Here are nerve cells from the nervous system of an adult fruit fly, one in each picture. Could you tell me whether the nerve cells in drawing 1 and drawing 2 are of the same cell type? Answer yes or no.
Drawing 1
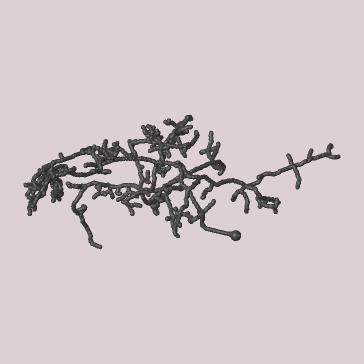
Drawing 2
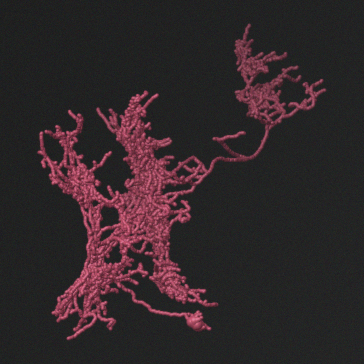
no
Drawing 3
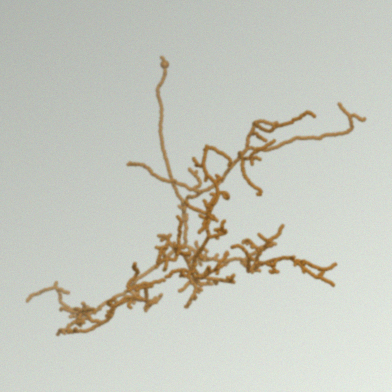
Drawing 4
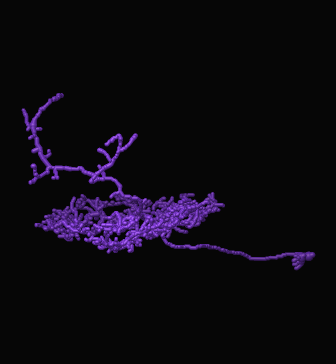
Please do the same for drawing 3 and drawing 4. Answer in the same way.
no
